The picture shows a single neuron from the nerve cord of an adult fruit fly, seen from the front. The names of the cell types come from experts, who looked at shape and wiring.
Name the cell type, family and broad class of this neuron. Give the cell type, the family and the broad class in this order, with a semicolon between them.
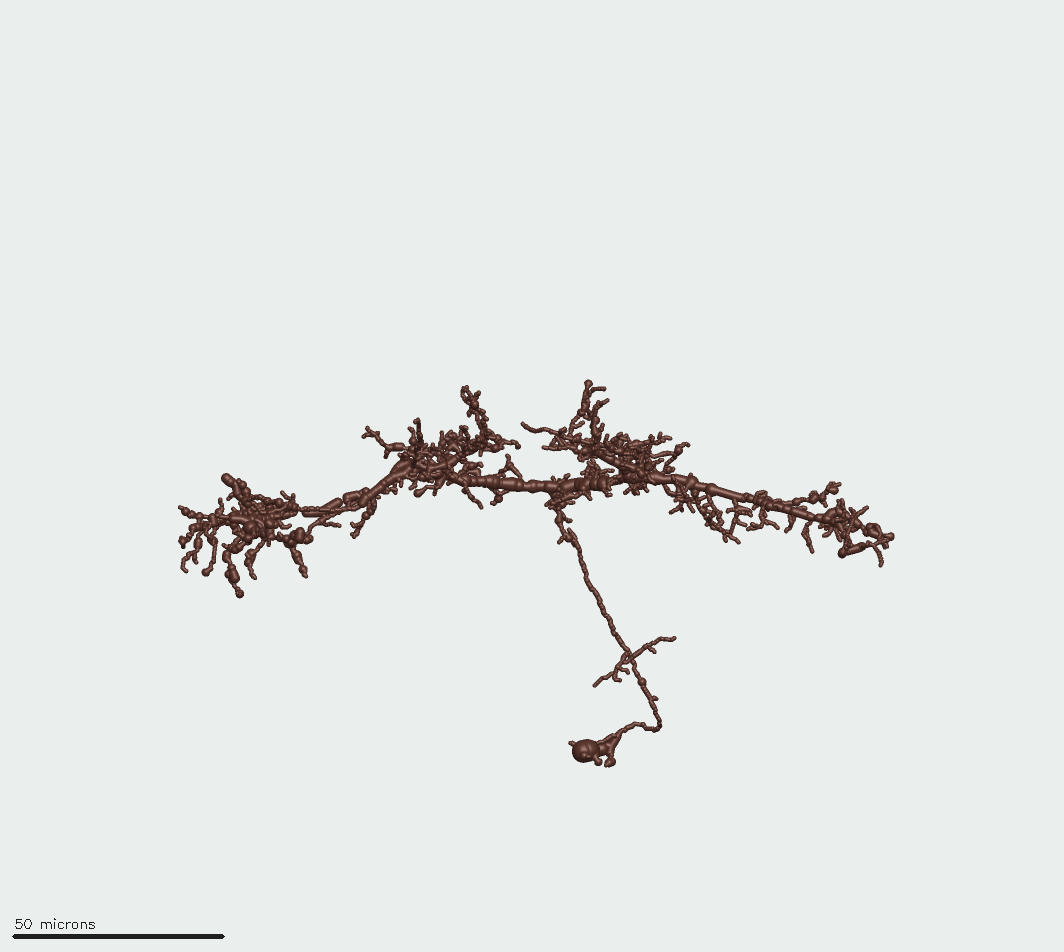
IN12B018; hemilineage 12B; nerve-cord intrinsic neuron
